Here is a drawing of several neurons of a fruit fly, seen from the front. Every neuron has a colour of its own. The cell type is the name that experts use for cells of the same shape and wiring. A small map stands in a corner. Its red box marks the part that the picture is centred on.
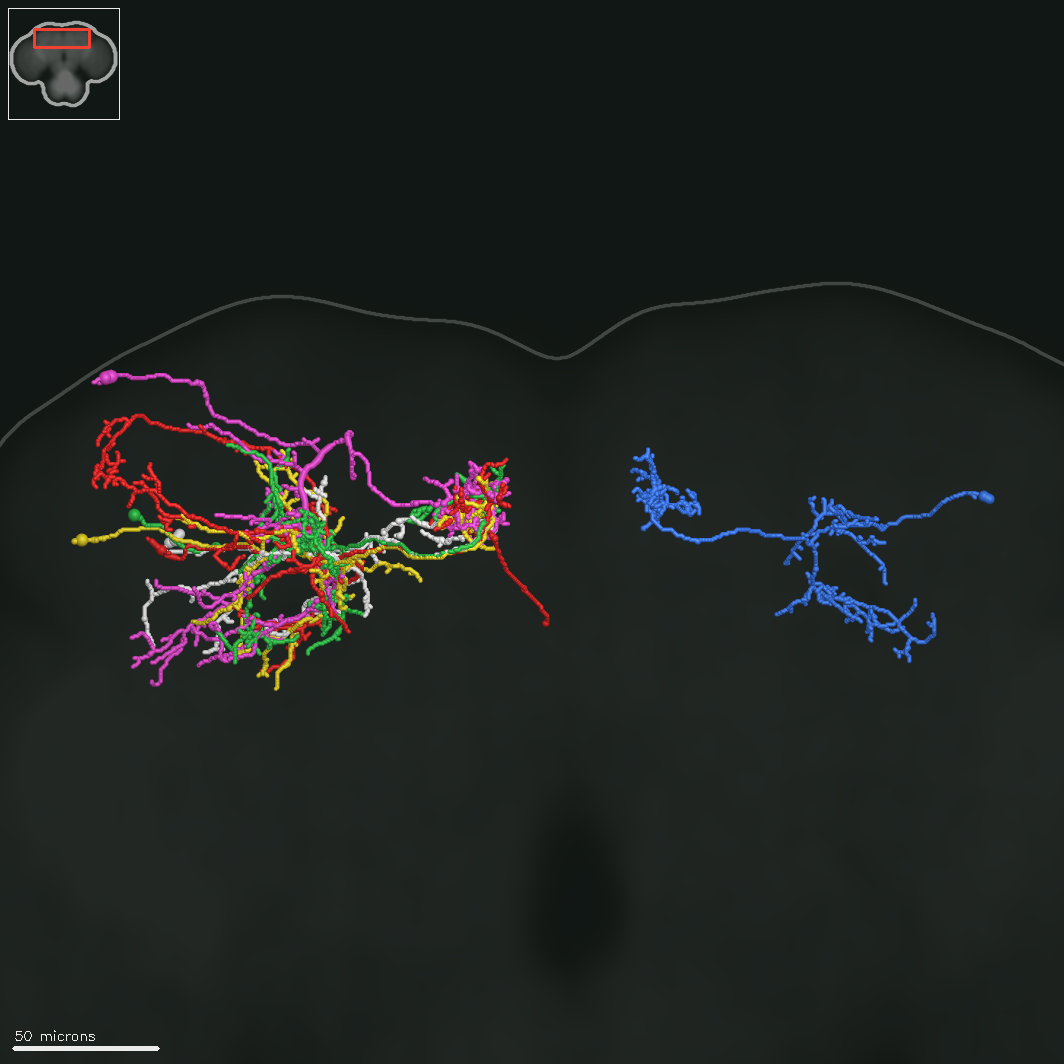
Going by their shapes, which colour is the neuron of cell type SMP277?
yellow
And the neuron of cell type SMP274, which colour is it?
red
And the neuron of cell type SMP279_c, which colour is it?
white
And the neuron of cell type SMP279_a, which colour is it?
green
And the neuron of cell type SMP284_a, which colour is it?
magenta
